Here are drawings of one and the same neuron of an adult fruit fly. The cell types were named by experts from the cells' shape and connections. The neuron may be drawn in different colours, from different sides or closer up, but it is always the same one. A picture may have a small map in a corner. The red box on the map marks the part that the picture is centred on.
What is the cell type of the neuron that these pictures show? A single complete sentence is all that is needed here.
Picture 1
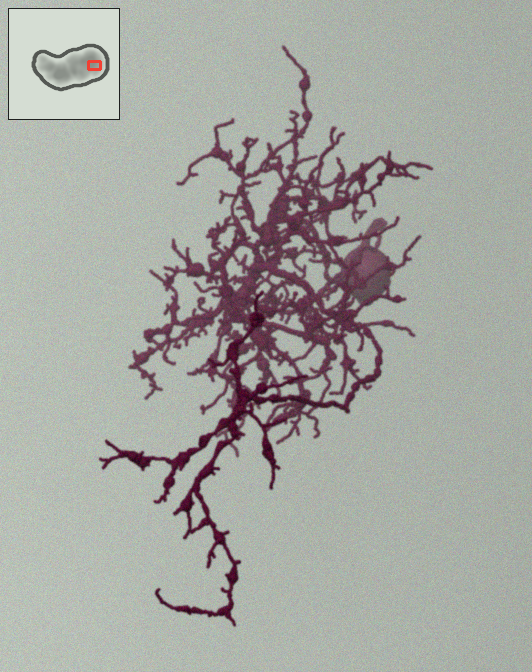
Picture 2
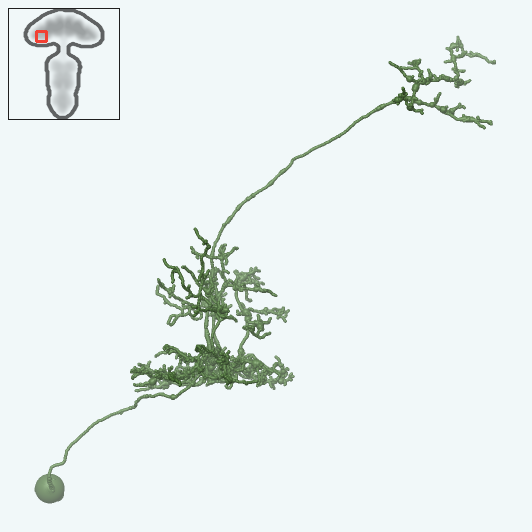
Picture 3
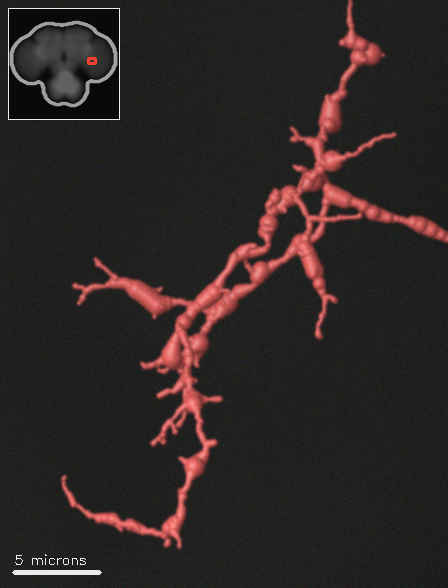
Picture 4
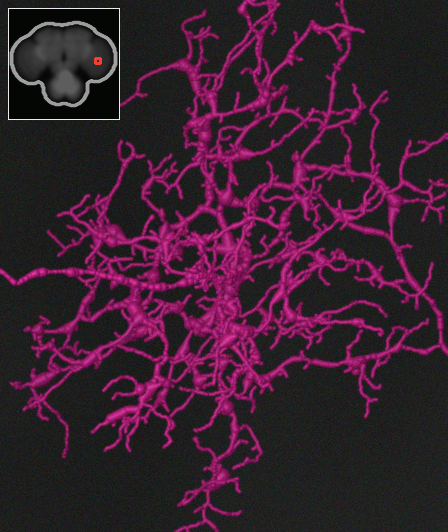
As a matter of cell type, the neuron is Tlp12.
